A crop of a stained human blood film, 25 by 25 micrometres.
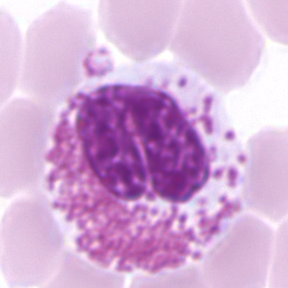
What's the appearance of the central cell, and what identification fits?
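What I notice first is a roughly round outline. The nucleus has two lobes lying side by side. The granules are pink-red, clearly paler than the nucleus, and the cytoplasm between them is pale, nearly colourless. I'd call it an eosinophil.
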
